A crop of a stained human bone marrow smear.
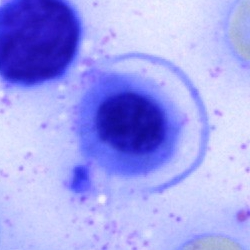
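Erythroblast at the centre of a stained human bone marrow smear. Its nuclear chromatin stains dark purple and appears dense. Cytoplasm encloses the nucleus on every side and contains no vacuoles. A thin blue curved line runs around the upper and right sides of the cell, set apart from it by a pale gap.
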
